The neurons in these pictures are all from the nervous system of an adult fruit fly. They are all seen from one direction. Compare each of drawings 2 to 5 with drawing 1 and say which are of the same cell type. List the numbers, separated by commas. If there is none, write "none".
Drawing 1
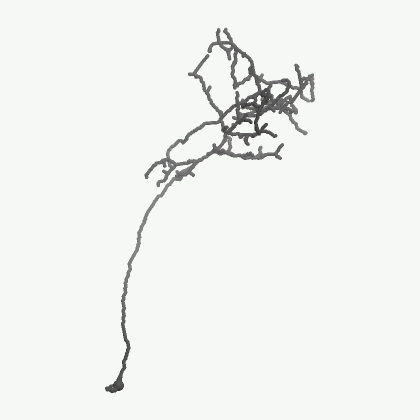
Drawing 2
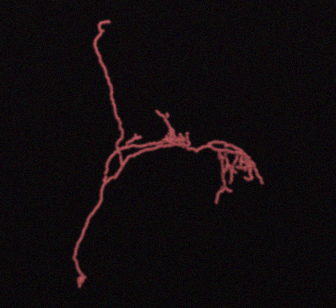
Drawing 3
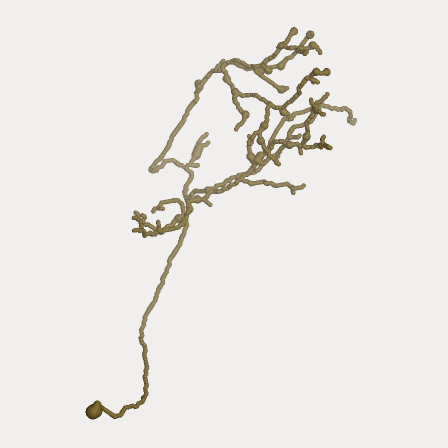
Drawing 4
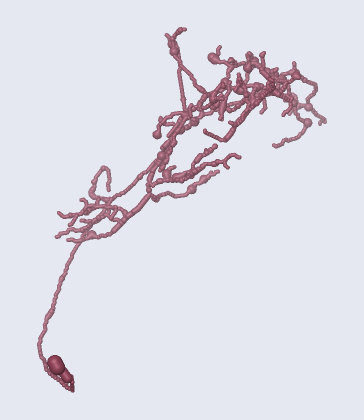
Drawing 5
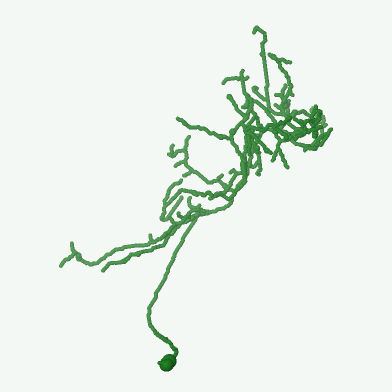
4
